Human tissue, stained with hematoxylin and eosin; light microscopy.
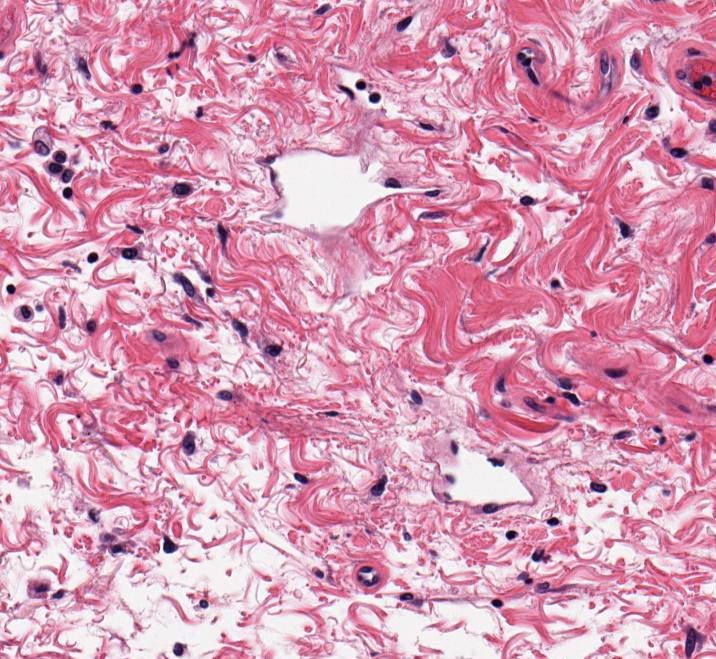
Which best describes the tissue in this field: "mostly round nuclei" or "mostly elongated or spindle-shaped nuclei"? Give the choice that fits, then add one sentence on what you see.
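Mostly elongated or spindle-shaped nuclei. Sparse dark spindle-shaped nuclei lie scattered singly between the collagen bundles.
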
